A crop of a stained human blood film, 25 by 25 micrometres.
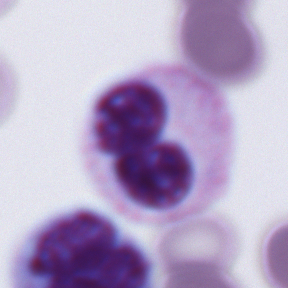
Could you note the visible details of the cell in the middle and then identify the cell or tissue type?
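Two lobes lie on a diagonal from upper left to lower right, and their chromatin is dark purple and coarsely clumped. The cytoplasm is plentiful and pale pink, with fine pink granules scattered through it. The cell is a segmented neutrophil.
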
